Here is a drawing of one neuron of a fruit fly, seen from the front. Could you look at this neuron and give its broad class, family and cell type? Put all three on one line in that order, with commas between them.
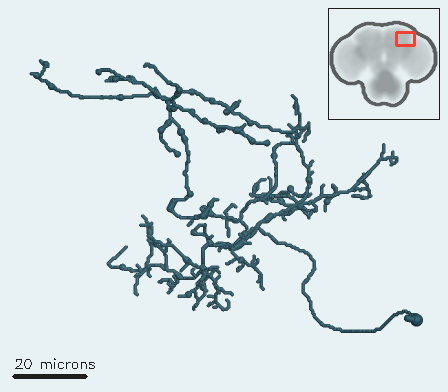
central-brain intrinsic neuron, hemilineage LHa2, LHAV2j1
